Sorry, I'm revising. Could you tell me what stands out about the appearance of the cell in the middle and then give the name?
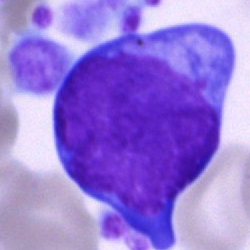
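Nucleus occupies most of the cell; cytoplasm reduced to a narrow rim on the left. Chromatin fine and evenly distributed, not clumped. Cytoplasm deep blue, broadest at the upper right. Cell: blast.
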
